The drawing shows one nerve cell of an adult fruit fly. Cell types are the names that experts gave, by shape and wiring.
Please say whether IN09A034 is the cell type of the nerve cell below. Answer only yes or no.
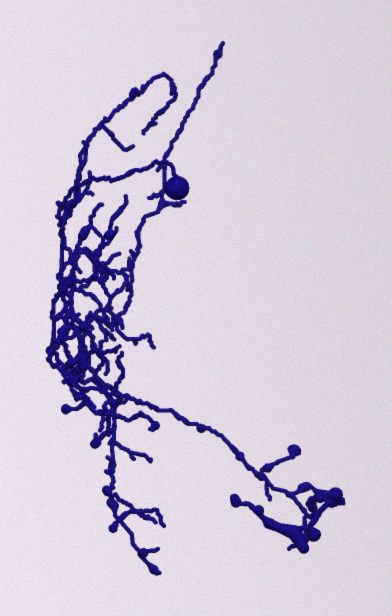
yes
